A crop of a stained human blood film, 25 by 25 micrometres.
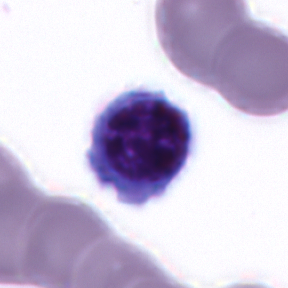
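Plasma cell, about 10 micrometres across. Nucleus occupies most of the cell; chromatin dark purple, coarsely clumped. Cytoplasm blue, its rim widest at the bottom.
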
